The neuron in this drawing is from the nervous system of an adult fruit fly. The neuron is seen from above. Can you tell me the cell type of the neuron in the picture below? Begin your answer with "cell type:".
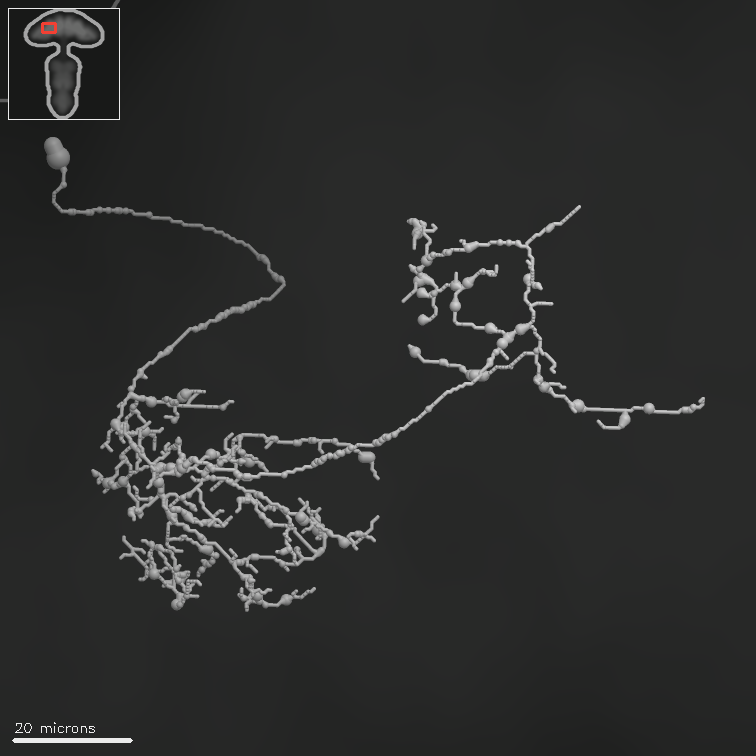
cell type: CB1629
